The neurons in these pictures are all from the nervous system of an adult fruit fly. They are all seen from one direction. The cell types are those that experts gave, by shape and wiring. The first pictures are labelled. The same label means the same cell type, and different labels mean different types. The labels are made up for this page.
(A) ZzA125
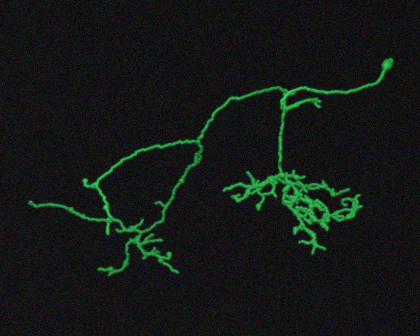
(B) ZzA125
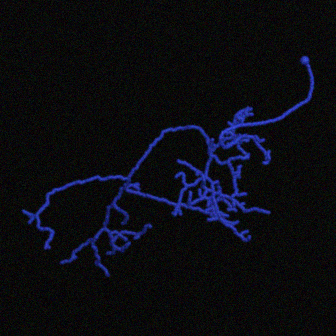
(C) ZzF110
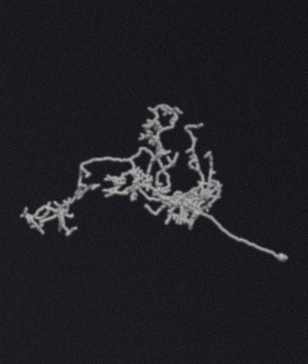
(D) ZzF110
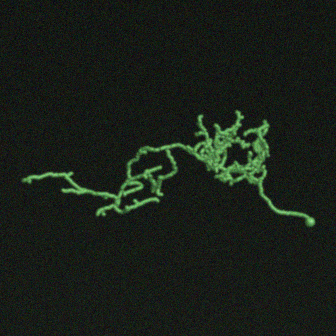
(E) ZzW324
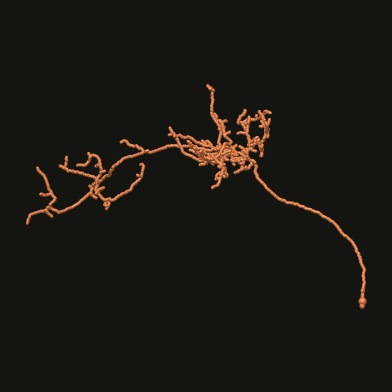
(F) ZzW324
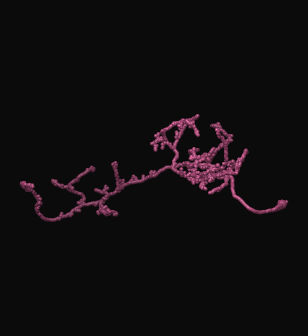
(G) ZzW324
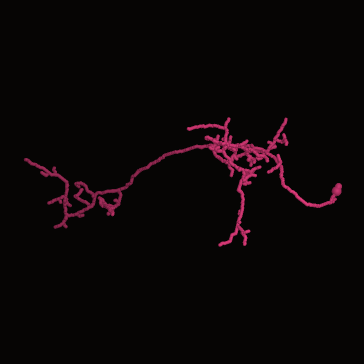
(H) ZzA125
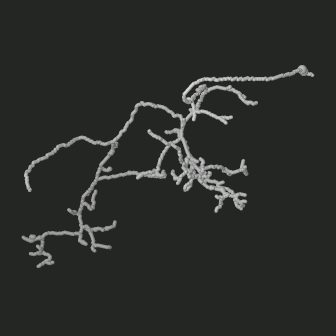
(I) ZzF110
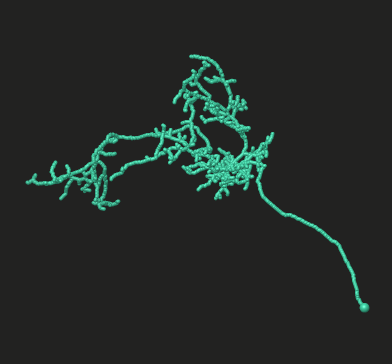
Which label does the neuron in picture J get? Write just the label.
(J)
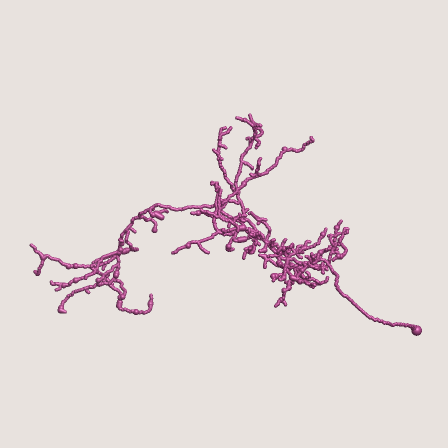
ZzF110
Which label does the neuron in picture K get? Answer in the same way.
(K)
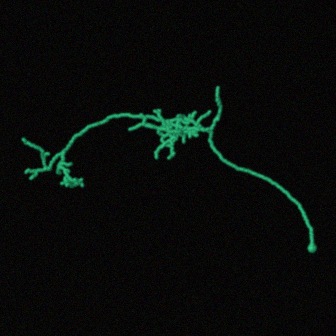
ZzW324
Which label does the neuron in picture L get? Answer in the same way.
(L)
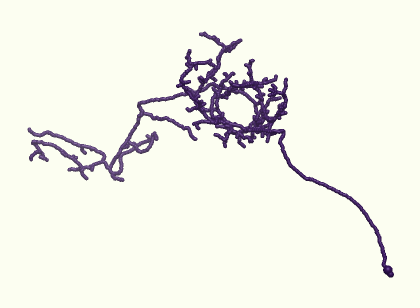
ZzF110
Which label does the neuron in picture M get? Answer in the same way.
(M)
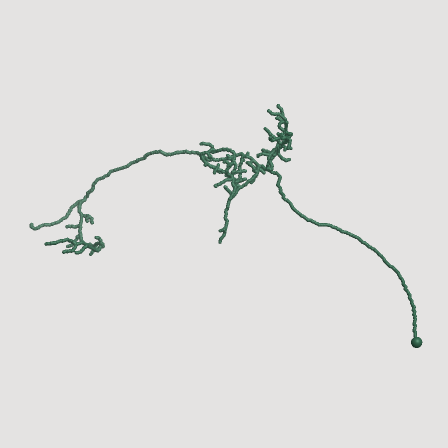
ZzW324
